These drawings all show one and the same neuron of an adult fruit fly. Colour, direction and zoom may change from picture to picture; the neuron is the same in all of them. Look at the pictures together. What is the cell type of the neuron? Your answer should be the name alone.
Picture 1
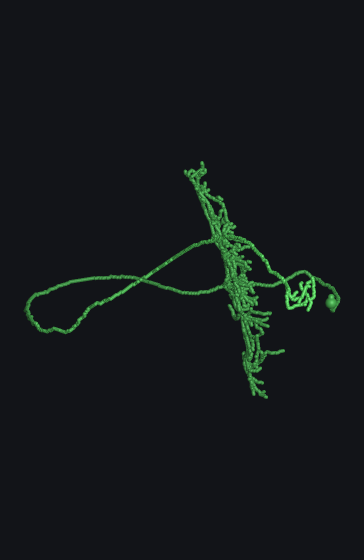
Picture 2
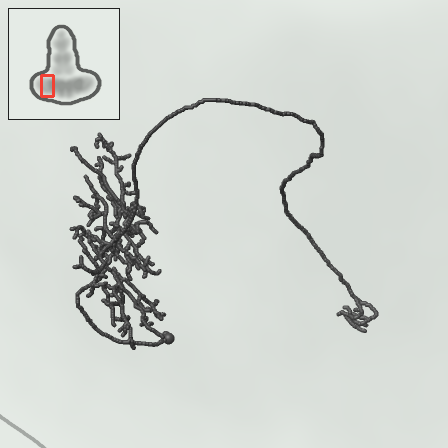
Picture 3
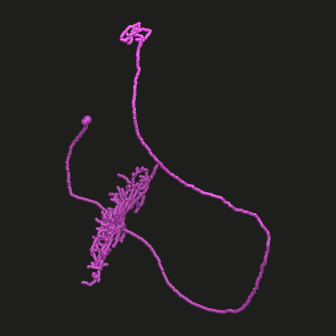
MeTu3b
